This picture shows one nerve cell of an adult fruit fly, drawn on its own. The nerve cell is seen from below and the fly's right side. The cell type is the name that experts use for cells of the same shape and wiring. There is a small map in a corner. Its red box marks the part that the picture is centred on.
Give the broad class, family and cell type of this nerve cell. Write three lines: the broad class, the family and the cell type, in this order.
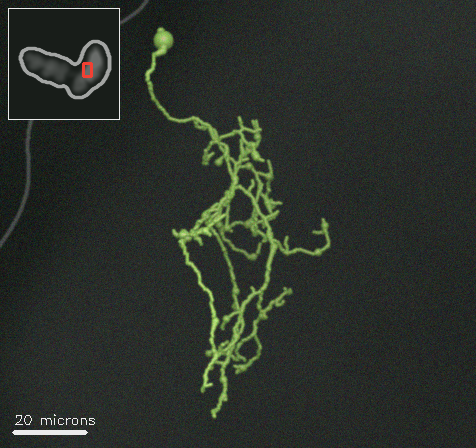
central-brain intrinsic neuron
hemilineage SLPpm1
SLP287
